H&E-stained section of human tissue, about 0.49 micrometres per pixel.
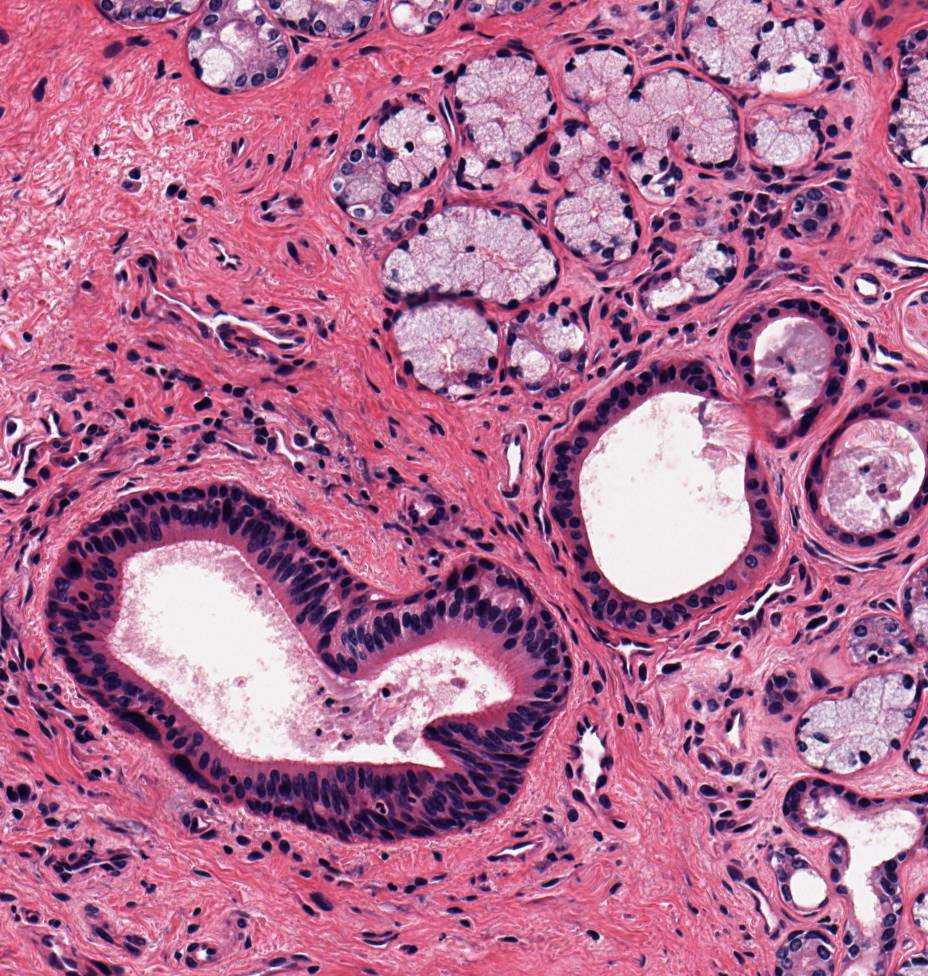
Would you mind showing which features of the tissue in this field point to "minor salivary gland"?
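Checked point by point, this field is minor salivary gland.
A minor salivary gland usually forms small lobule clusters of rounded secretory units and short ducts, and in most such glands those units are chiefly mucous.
First point: the clustered acini in the upper right are mucous, with pale, bubbly cytoplasm and small dark nuclei pressed flat at the base of the cells, which goes with that usual picture. Second point: a large irregular duct lies in the lower left, lined by tall columnar epithelium whose crowded, elongated, dark nuclei are stacked at several levels. Third point: small thin-walled vessels with narrow lumens are scattered through the stroma between the ducts and acini.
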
